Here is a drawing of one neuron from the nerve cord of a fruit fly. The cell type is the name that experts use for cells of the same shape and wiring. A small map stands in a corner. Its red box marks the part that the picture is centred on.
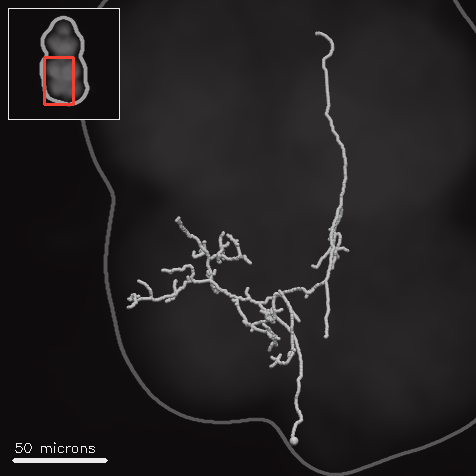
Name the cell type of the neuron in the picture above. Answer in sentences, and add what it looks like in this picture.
Its cell type is AN10B061. This is an ascending neuron. From top to bottom in the picture it spans about 250 microns. As drawn here it is taller than it is wide.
